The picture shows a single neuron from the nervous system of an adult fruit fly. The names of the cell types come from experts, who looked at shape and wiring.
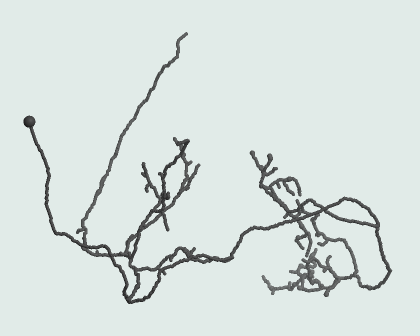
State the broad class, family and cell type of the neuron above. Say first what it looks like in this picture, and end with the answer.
Dozens of branch ends can be seen. In this view it is wider than it is tall. Its broad class is central-brain intrinsic neuron. The family is hemilineage DL1_ventral. It is of cell type CB3900.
